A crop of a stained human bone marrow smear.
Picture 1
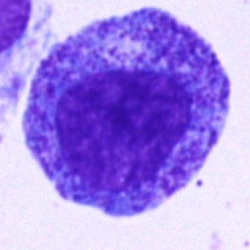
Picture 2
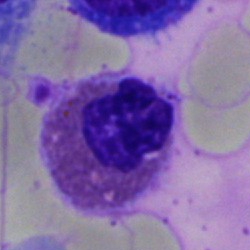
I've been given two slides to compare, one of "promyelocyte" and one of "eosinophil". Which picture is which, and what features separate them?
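Picture 1 is the promyelocyte, and picture 2 is the eosinophil. You can already tell them apart by the outline: the promyelocyte is roughly round but with a slightly angular, uneven edge, while the eosinophil is round and smooth.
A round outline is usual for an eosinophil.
The chromatin differs as well, staining fairly evenly purple without coarse dark clumps in the promyelocyte, but dense, clumped and dark purple in the eosinophil.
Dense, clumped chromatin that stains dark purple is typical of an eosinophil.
The eosinophil's nucleus has an irregular, folded outline with indentations, lies off-centre toward the upper right of the cell, and shows no nucleolus. A few small pale spots are scattered in its cytoplasm. In the promyelocyte picture, by the way, part of another purple-stained cell shows at the upper left corner.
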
